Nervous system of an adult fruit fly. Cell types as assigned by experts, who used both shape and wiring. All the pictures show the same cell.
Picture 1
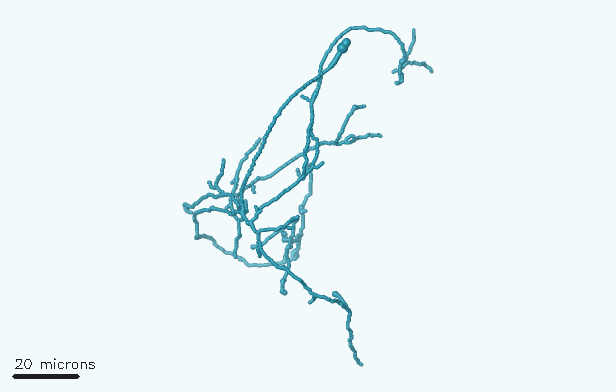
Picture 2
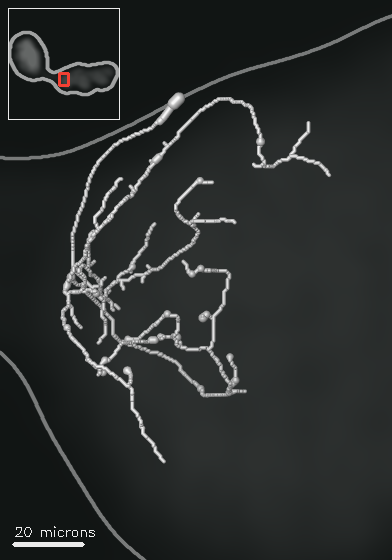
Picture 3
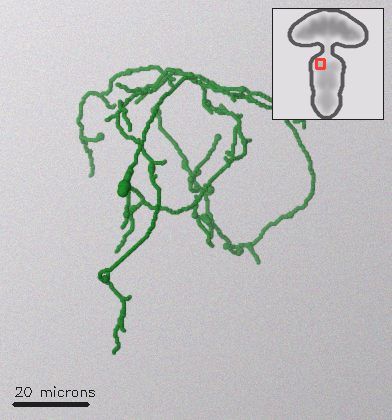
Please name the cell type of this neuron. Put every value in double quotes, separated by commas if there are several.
"IN09A071"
